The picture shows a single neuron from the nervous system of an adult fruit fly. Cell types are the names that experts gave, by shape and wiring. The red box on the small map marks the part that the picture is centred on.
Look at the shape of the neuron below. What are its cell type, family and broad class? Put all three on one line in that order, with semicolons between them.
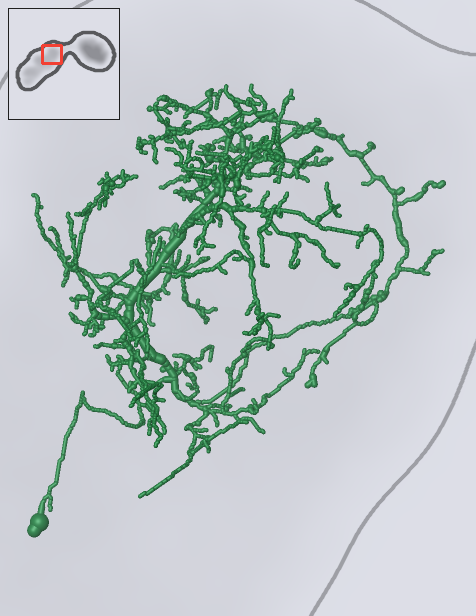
IN03A020; hemilineage 03A; nerve-cord intrinsic neuron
